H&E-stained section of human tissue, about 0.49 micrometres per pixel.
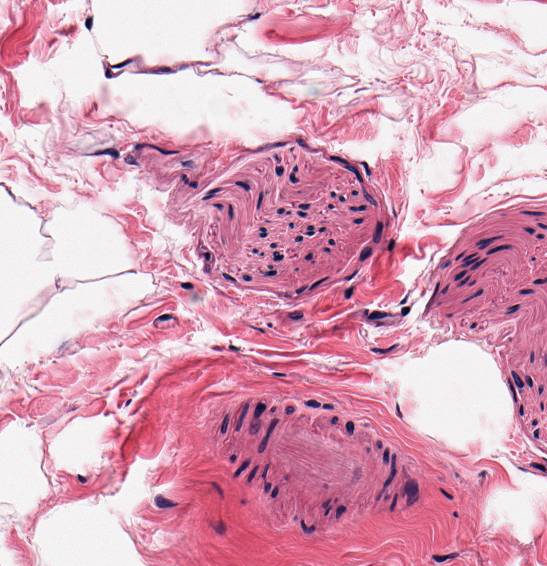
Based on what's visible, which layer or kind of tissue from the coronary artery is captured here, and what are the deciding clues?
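So this is peripheral nerve. Three rounded bundles of wavy fibres lie in loose connective tissue: top centre, right edge, bottom centre.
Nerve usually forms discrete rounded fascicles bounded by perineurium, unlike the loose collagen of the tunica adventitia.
The top-centre bundle has a thin wavy sheath with flattened dark nuclei, and elongated wavy dark nuclei run along the right-edge bundle's fibres.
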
